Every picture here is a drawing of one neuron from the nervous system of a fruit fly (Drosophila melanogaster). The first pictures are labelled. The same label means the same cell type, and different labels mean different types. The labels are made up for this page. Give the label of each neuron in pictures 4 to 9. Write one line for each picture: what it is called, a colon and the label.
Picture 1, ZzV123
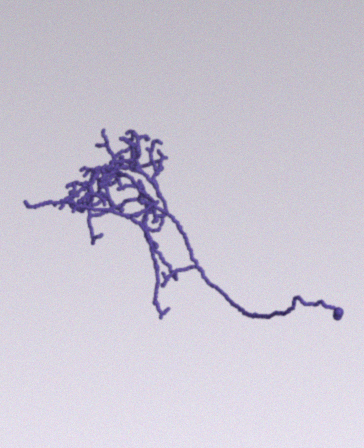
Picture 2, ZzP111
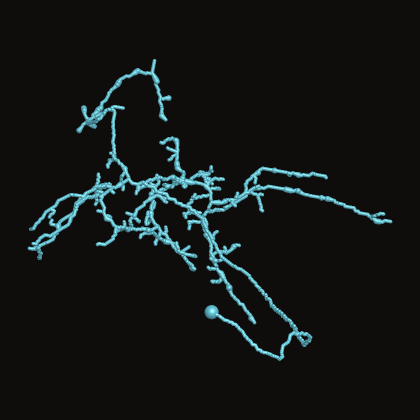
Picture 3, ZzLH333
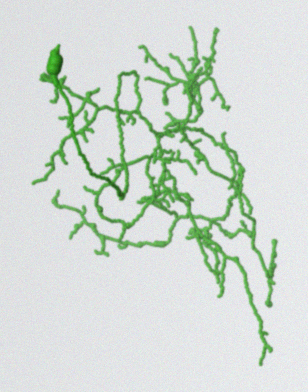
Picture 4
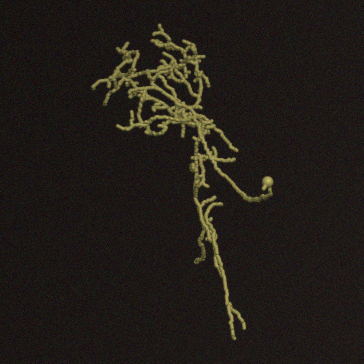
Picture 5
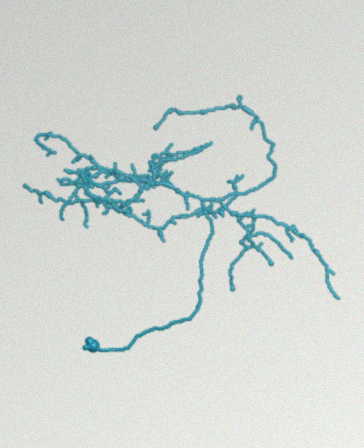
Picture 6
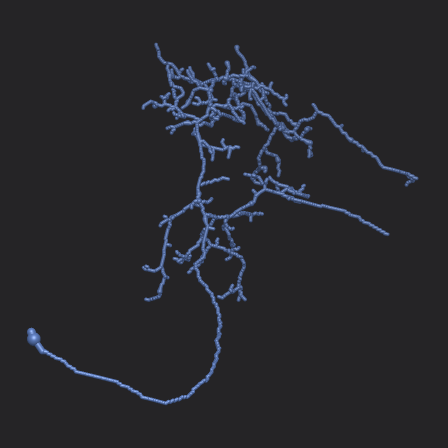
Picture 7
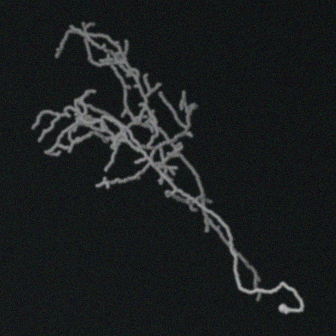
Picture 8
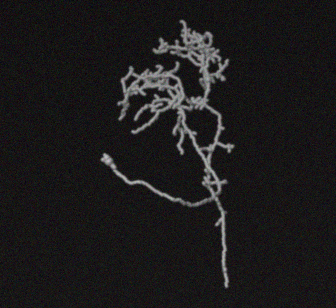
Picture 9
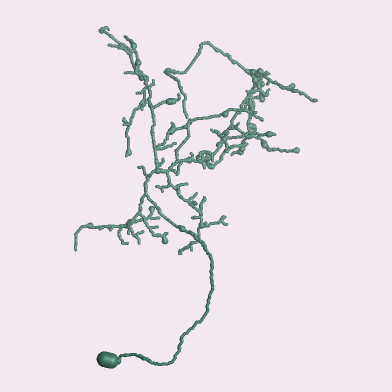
4: ZzV123
5: ZzP111
6: ZzLH333
7: ZzV123
8: ZzV123
9: ZzLH333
